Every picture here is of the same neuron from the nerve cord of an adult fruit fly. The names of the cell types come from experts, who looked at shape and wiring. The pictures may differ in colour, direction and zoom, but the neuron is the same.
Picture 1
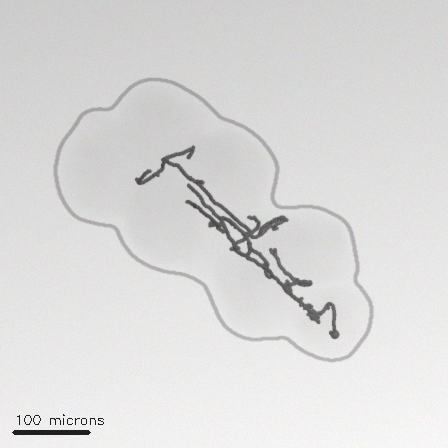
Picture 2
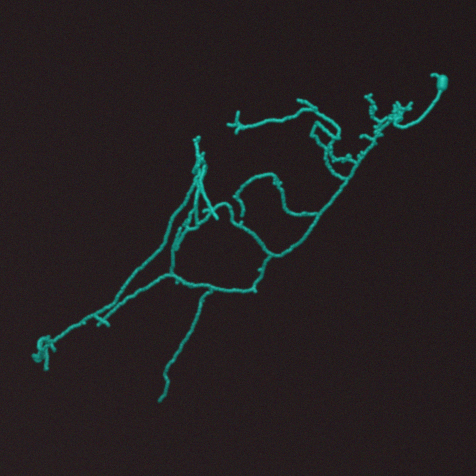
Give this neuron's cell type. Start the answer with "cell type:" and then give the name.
cell type: IN09A005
